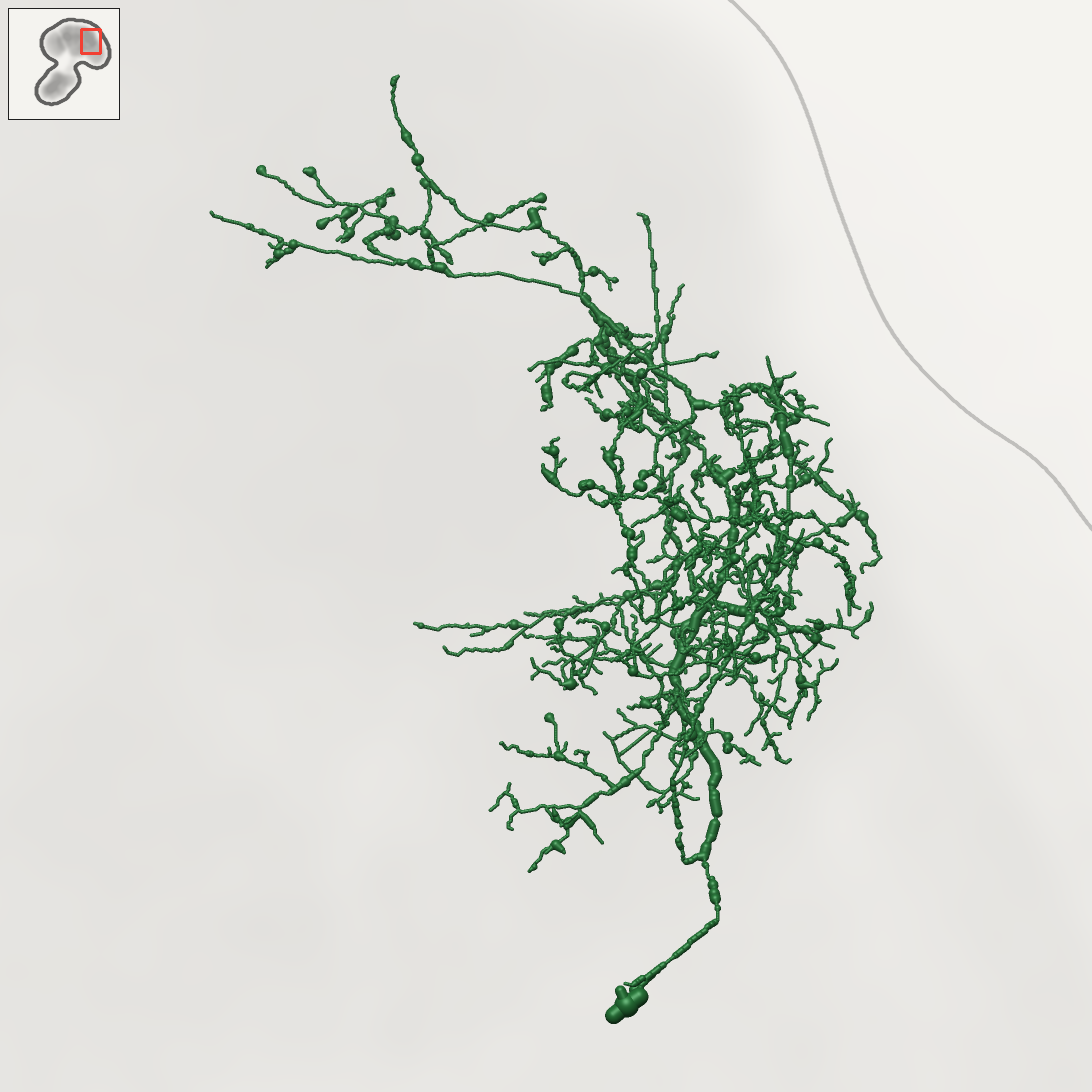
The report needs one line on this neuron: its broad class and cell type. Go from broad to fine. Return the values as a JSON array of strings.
["central-brain intrinsic neuron", "AVLP566"]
